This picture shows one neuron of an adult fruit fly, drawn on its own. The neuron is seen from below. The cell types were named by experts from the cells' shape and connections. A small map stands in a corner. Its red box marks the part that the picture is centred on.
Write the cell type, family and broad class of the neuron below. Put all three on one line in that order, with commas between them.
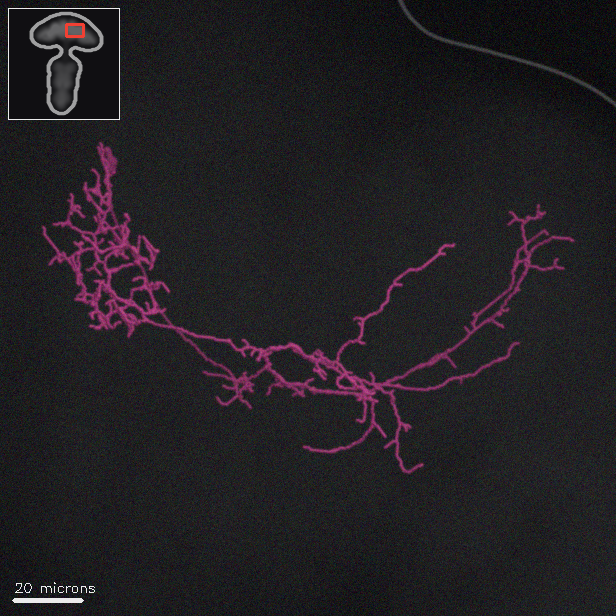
SMP495_c, hemilineage CLp1, central-brain intrinsic neuron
